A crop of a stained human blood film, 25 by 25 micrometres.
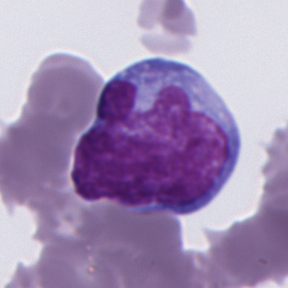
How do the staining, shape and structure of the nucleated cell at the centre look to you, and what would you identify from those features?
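The nucleus occupies most of the cell and lies toward the lower left. Its chromatin is fine and lacy, with a delicate stippled pattern instead of coarse dark clumps. The cytoplasm shows no distinct coloured granules and no clear vacuoles. I would name this cell a myeloblast.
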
